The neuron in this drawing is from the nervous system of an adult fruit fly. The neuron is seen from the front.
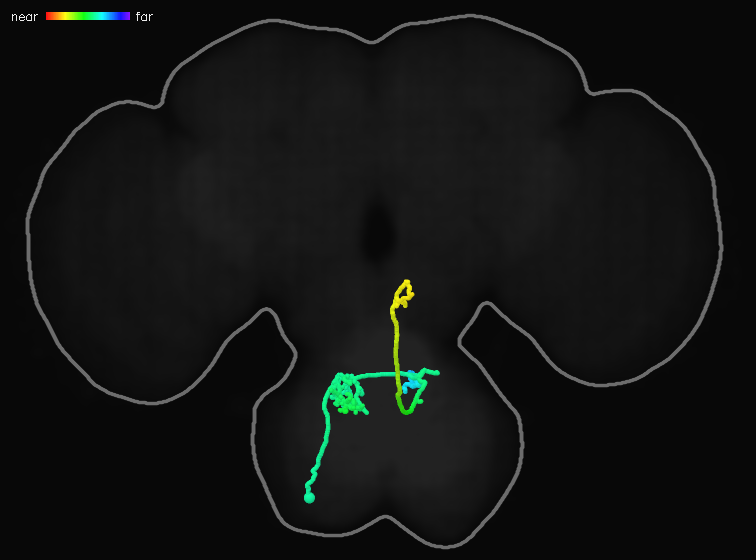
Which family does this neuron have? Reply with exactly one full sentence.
As for family, the neuron falls under hemilineage 06A.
